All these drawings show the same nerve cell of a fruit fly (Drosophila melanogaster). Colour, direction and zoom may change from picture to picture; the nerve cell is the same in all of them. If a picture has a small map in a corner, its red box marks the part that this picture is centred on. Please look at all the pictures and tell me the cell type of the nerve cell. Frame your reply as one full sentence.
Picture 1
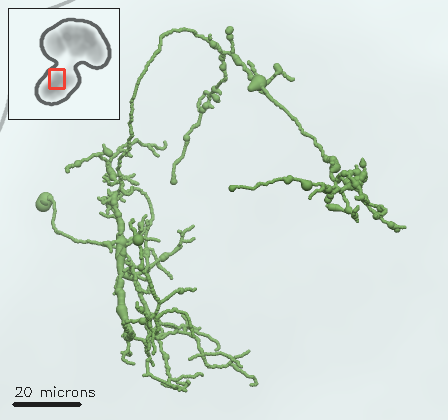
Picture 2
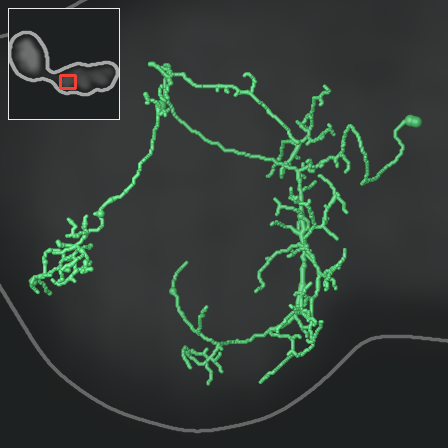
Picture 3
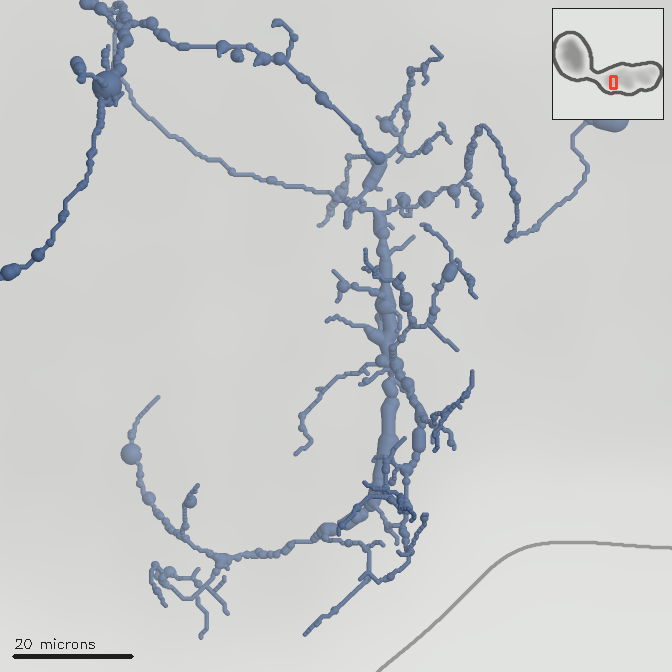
This nerve cell is assigned to the cell type IN03A080.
